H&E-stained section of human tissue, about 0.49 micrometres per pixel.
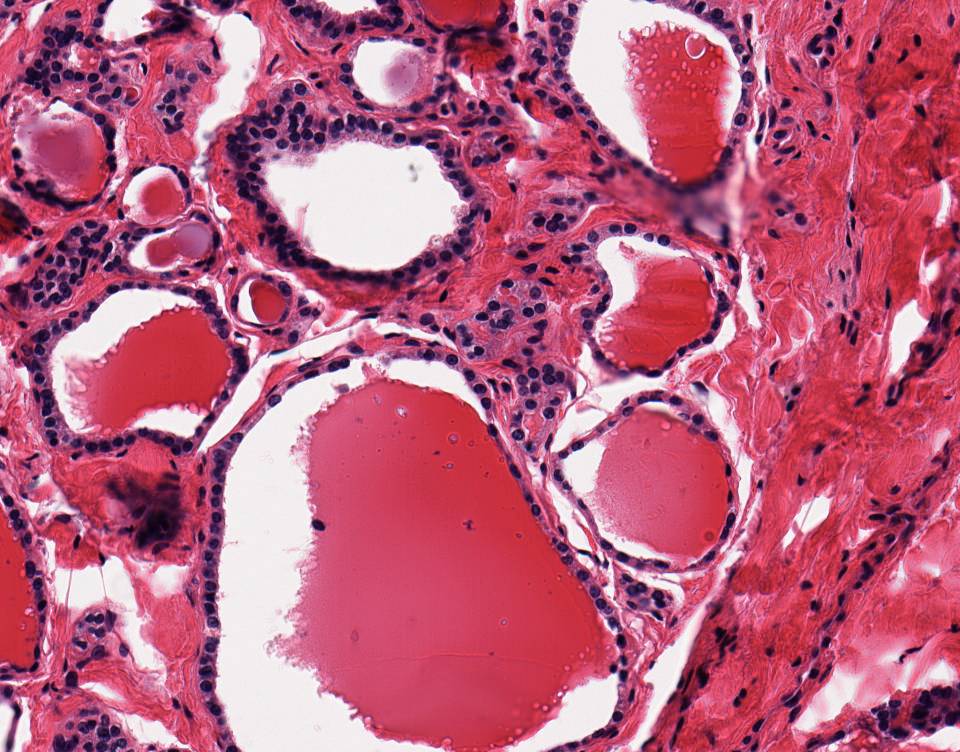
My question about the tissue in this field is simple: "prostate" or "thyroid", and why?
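It's thyroid. Look at the shape of the spaces: rounded, dilated, of varying size, crowding the left and centre.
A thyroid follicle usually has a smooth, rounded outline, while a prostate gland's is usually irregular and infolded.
The pink secretion often pulls away from the lining, leaving a clear gap; low cuboidal cells with small, round, dark nuclei line the spaces.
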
